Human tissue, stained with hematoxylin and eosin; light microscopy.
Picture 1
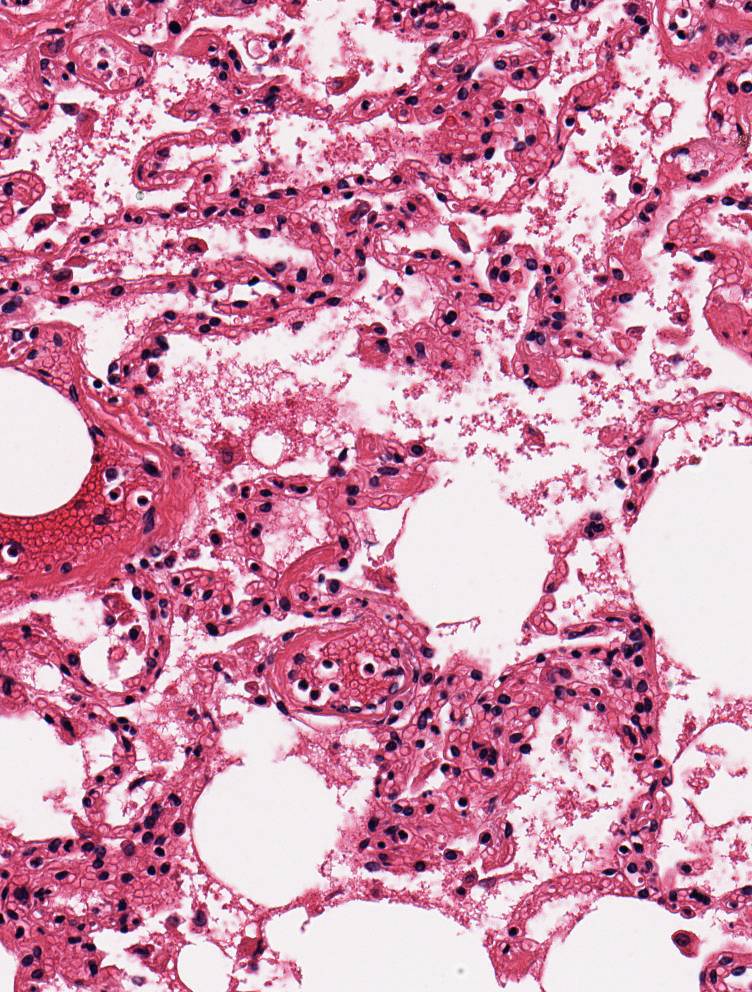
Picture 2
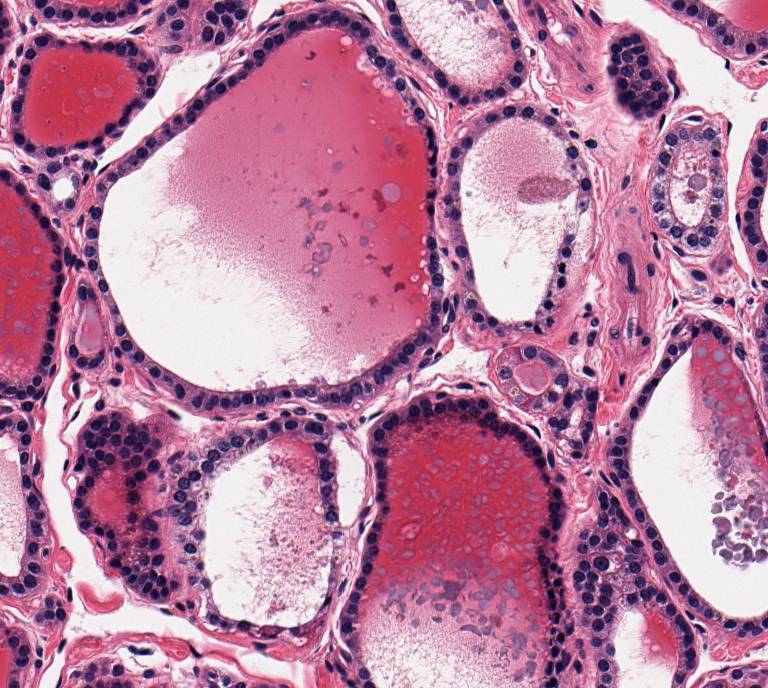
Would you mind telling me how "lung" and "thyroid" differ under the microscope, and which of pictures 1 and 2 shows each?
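The lung is in picture 1 and the thyroid in picture 2. Across the whole of picture 1, thin branching septa form a network around irregular open spaces.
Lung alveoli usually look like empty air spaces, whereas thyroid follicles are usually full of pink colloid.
A vessel at the left edge, just below the middle, is packed with bright red blood cells, and no glands or muscle bundles are present in that field. Picture 2 is filled with closely packed rounded follicles of varying size, the largest in the upper centre, each lined by a single layer of cuboidal cells with round, dark nuclei.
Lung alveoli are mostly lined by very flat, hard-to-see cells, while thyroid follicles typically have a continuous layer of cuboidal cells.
Thin strands of pink fibrous stroma with small vessels separate the follicles, and a cluster of loose dark-nucleated cells lies free in the lumen of the follicle at the lower right edge.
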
